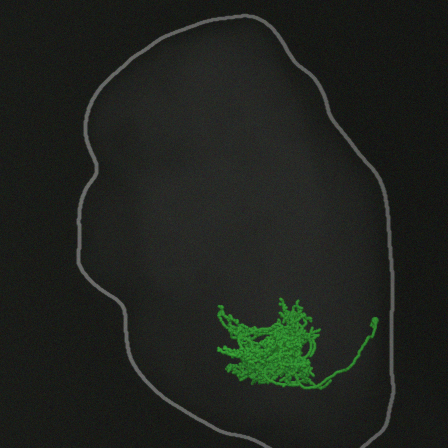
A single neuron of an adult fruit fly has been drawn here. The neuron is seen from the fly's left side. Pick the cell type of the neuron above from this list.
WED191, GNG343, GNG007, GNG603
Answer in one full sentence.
This neuron is included in the cell type GNG007.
